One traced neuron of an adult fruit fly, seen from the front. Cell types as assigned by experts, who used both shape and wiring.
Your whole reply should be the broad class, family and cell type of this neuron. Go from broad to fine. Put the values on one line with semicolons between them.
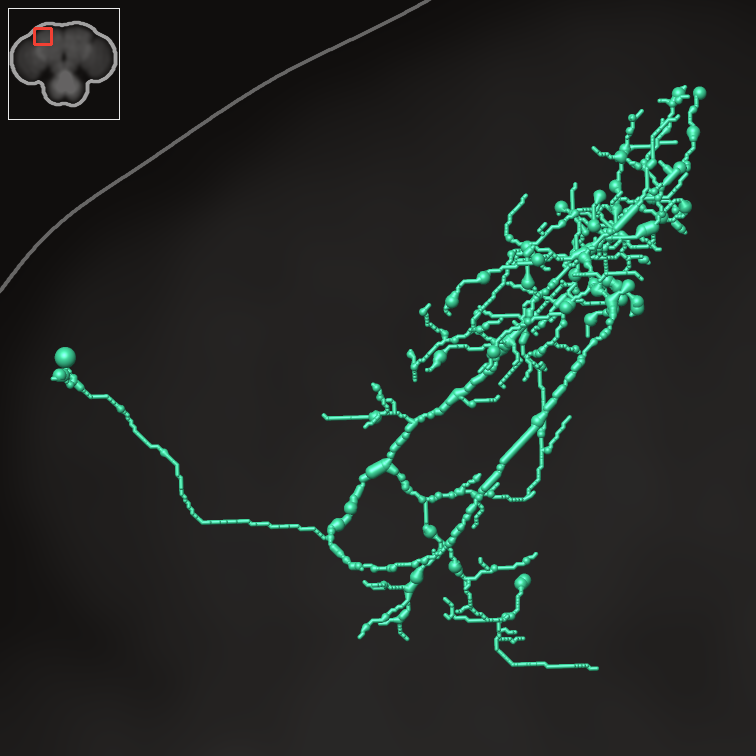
central-brain intrinsic neuron; hemilineage SLPal2; SLP036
